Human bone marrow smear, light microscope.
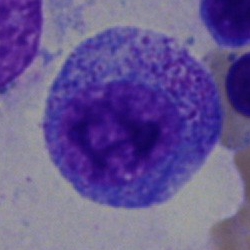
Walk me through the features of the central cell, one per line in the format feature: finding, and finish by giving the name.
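Nucleus: sitting toward the lower part, with a wider band of cytoplasm above it
Chromatin: unevenly stained, darker purple patches among paler areas
Cytoplasm: blue
Granules: reddish-purple, most crowded above the nucleus
Name: promyelocyte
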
